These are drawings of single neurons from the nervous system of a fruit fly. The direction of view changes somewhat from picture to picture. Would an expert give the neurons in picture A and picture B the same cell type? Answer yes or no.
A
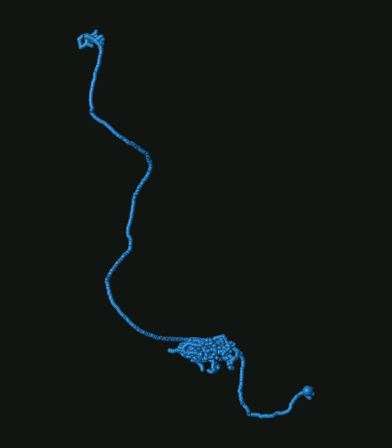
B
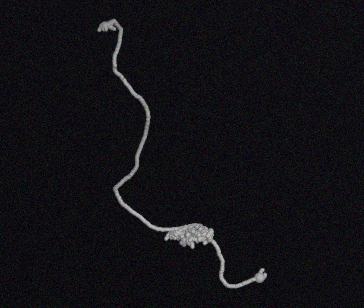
yes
